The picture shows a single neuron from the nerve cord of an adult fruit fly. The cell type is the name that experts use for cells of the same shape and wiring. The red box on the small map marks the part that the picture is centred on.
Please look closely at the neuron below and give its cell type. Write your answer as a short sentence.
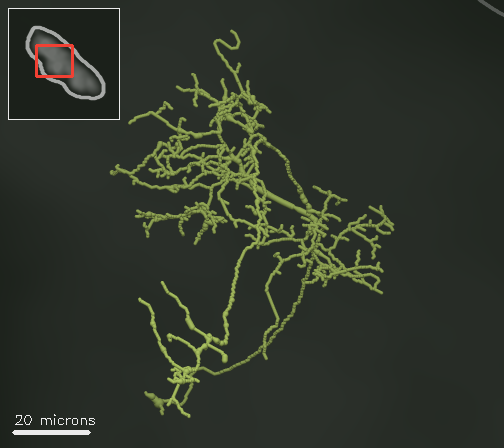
The cell type is IN07B058.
